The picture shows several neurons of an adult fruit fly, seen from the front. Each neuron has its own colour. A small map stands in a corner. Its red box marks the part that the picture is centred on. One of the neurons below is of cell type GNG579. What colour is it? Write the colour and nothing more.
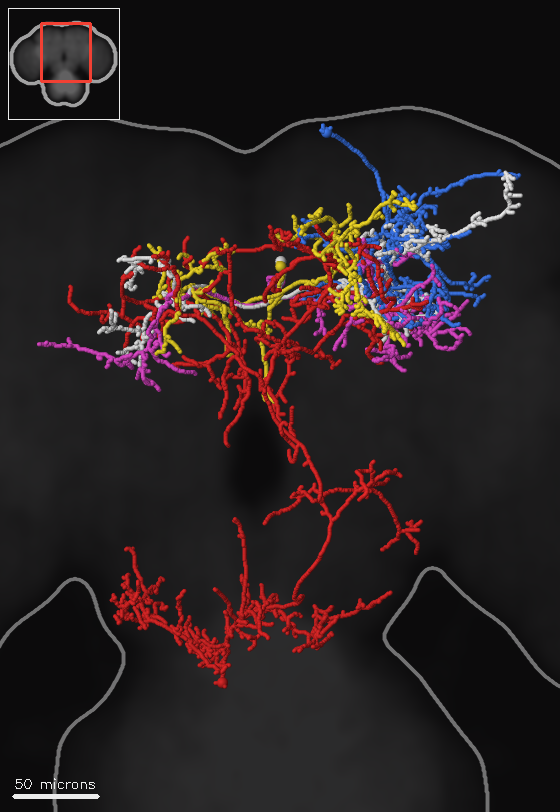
red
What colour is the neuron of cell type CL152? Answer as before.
blue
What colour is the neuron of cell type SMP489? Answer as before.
yellow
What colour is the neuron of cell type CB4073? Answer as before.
white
